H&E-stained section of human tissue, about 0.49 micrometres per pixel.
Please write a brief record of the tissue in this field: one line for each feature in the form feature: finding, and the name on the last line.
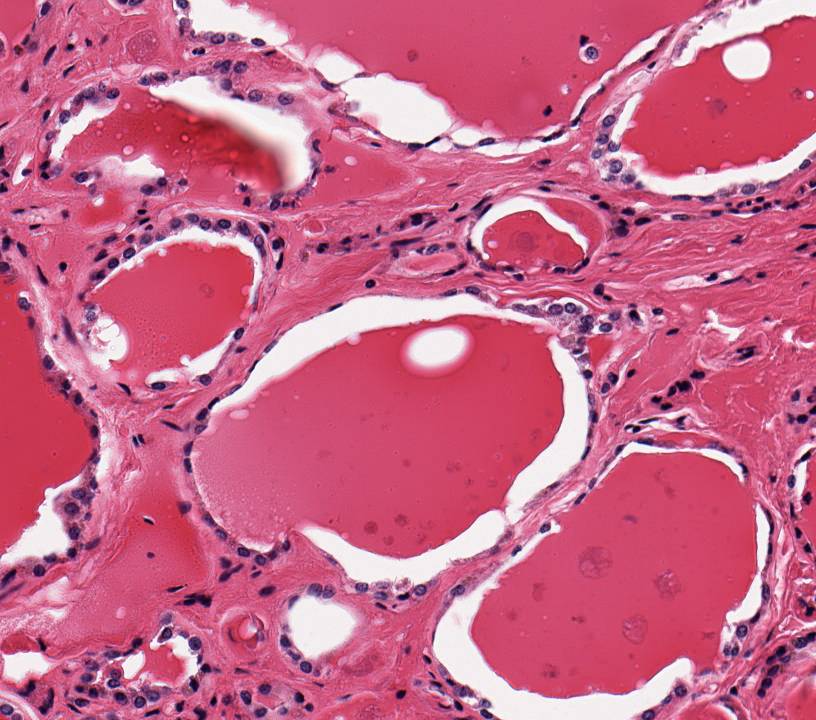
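Follicles: rounded, closed, varying in size
Separation: bands of connective tissue between follicles
Lumen contents: homogeneous, deep pink, glassy material
Lining: single layer of flattened to low cuboidal cells
Stroma: pink and fibrous, with scattered dark spindle-shaped nuclei
Name: thyroid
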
